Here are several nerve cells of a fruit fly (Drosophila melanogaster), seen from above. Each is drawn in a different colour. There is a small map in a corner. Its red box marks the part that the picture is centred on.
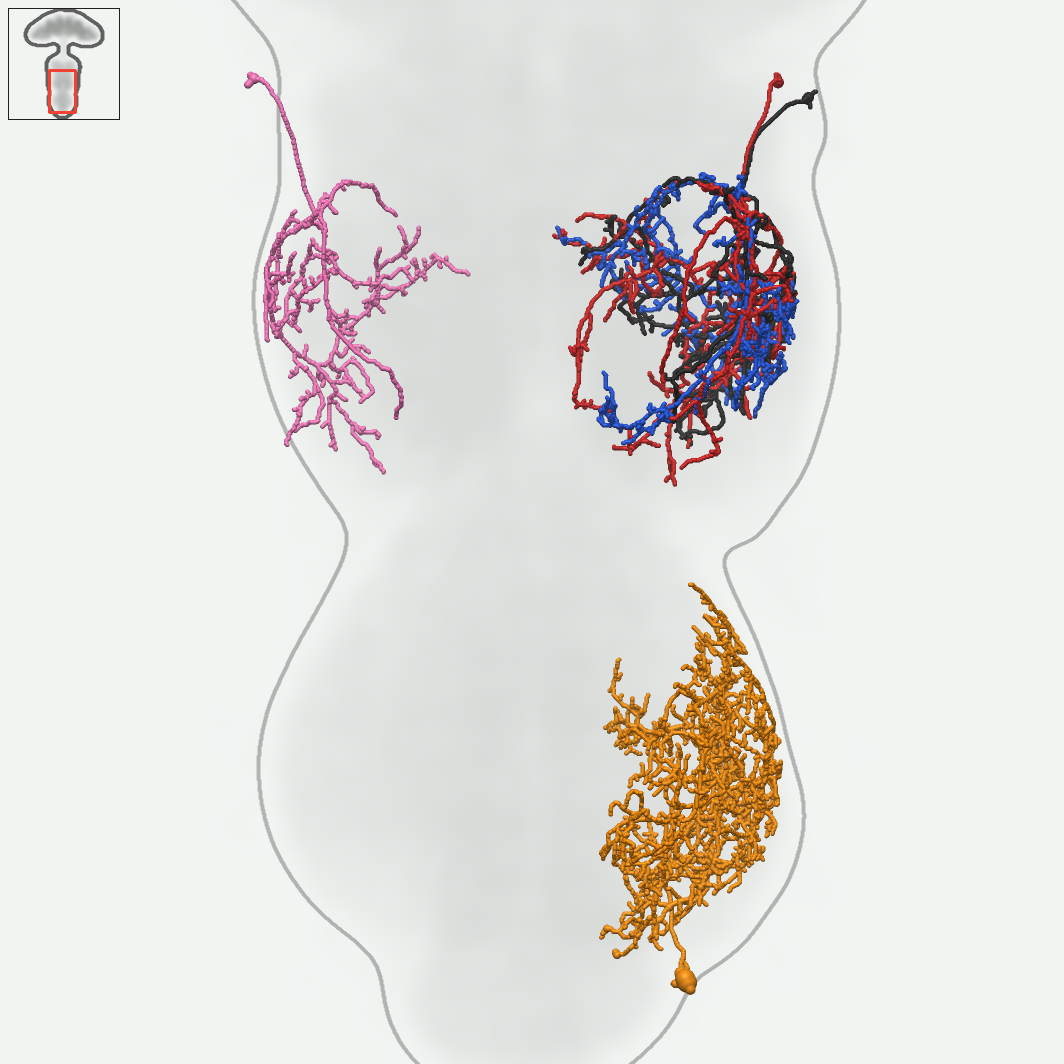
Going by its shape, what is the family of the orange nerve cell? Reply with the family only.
hemilineage 13A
